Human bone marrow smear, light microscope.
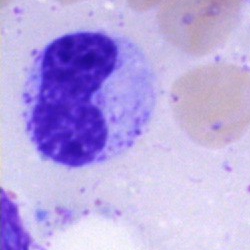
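metamyelocyte, central cell. Nucleus kidney-shaped, indentation facing right, lying toward the left side of the cell. Chromatin dark purple and coarsely clumped. Cytoplasm pale greyish-lilac.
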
